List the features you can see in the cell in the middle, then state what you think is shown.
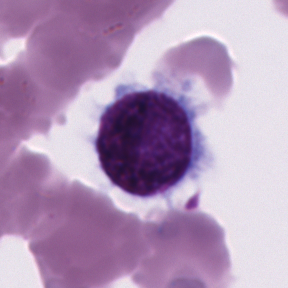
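Fine, pale blue, hair-like projections, most evident along the upper and right edges. Cytoplasm pale blue and scant, only a narrow rim around the nucleus. Chromatin dark purple, densely condensed. Hairy cell.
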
